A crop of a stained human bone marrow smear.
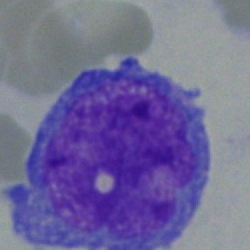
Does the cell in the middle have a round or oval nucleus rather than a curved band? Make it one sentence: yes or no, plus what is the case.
Yes, what the nucleus forms is a compact round or oval shape.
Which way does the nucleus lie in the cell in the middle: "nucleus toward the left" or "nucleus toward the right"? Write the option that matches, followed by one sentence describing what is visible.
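Nucleus toward the right. The cytoplasm is widest at the lower left of the cell.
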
